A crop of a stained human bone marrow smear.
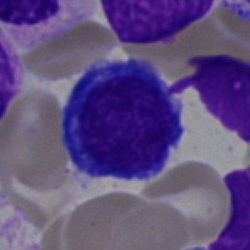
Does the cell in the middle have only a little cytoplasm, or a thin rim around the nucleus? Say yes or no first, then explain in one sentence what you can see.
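Yes. The cytoplasm forms only a narrow rim around the nucleus.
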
